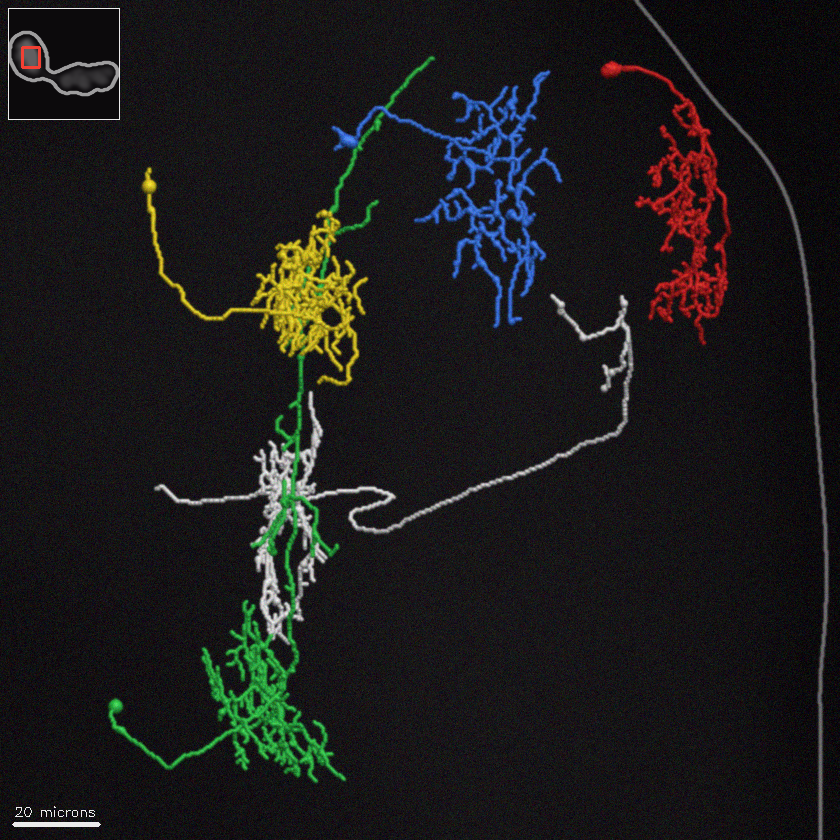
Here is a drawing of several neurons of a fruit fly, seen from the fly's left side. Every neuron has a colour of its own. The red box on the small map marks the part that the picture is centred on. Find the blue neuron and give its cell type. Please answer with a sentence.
The cell type is Cm9.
